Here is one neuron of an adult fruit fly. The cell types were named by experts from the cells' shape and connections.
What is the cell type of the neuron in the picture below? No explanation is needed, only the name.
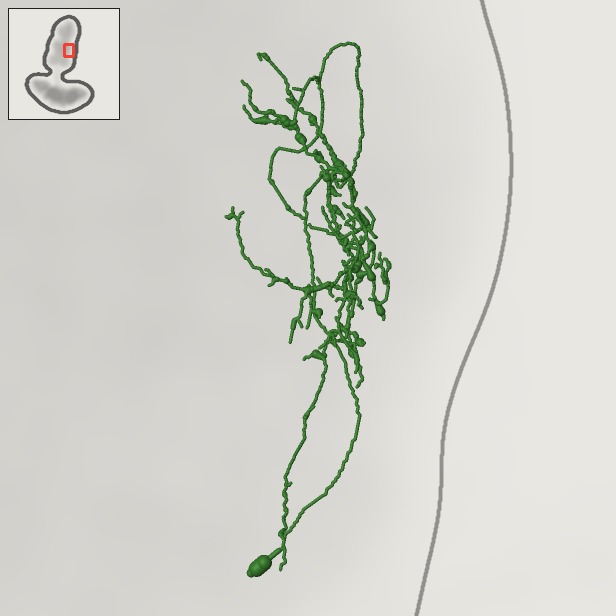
IN11B021_b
